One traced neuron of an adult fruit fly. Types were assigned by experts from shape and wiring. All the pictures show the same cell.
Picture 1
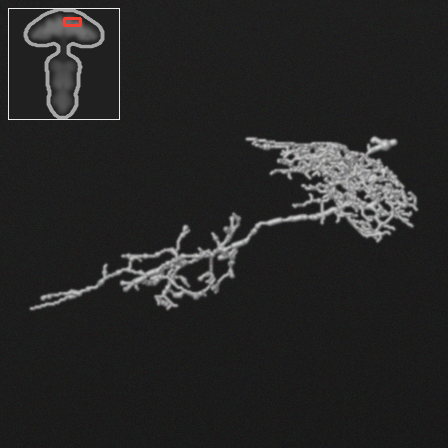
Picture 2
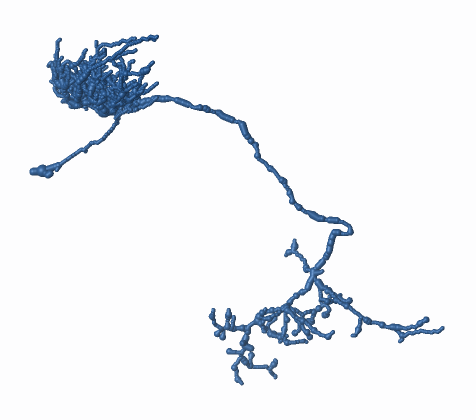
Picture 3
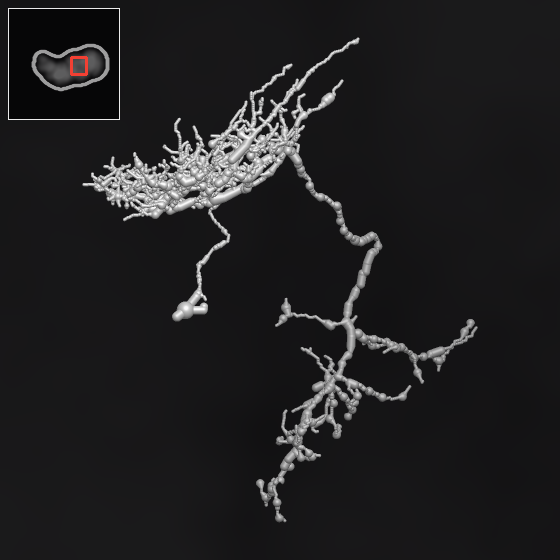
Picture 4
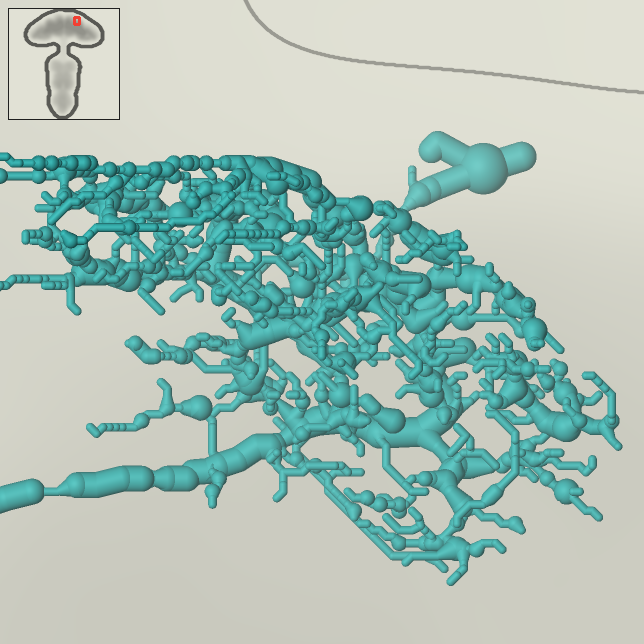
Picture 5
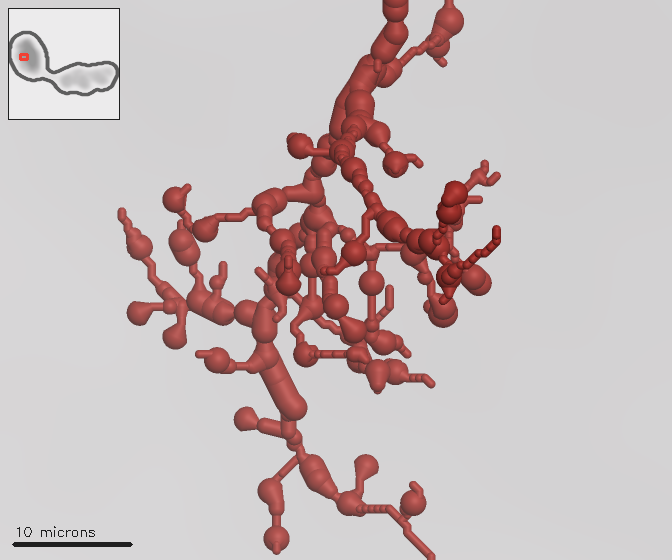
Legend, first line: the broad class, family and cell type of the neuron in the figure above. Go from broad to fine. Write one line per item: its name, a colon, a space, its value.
broad class: central-brain intrinsic neuron
family: hemilineage AOTUv3_dorsal
cell type: AOTU006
